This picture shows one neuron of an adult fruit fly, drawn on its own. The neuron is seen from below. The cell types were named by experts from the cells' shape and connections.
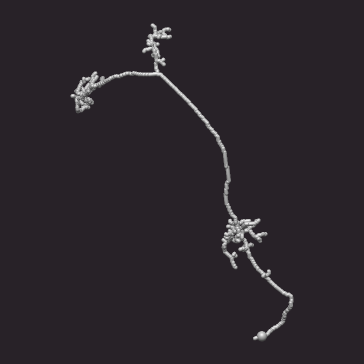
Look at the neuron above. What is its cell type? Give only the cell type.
TmY17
